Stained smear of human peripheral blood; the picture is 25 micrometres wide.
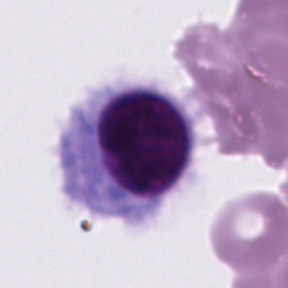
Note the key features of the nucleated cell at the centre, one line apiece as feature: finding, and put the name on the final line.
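Edge: fringed with fine, short, hair-like projections
Spread: all the way around the outline, not bunched at one pole
Nucleus: off-centre, toward the upper right
Cytoplasm: pale blue
Name: hairy cell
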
